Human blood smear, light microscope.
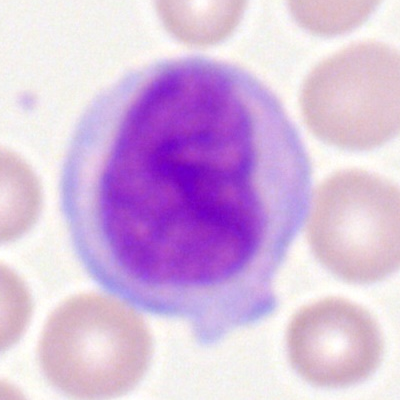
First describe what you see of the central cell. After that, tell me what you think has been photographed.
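The nucleus occupies most of the cell. It is folded, with a dark, twisting crease running across its middle. The chromatin has a fine texture and is not gathered into coarse dark clumps. At the lower edge, a small rounded bulge of cytoplasm protrudes from the cell. The cell is a monocyte.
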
